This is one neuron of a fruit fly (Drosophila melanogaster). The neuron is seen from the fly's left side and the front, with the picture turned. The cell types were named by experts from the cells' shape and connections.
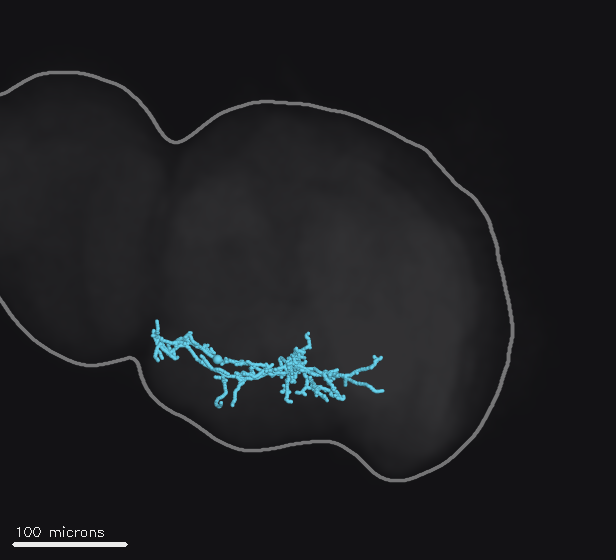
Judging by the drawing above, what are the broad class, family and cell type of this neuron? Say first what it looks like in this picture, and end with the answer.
From left to right in the picture it spans about 200 microns. In this view it is more than twice as wide as it is tall. It is a central-brain intrinsic neuron. Its family is hemilineage SMPad2. The cell type is SMP091.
